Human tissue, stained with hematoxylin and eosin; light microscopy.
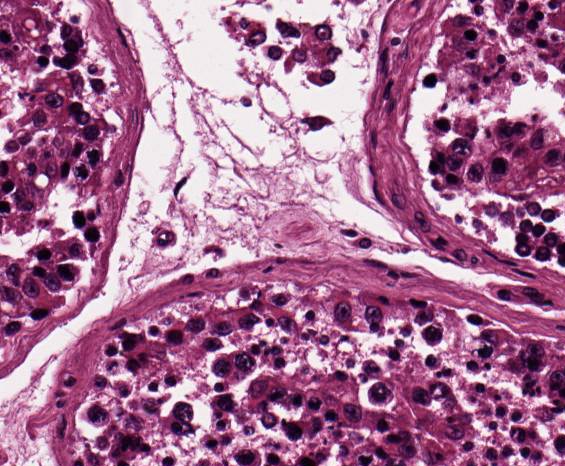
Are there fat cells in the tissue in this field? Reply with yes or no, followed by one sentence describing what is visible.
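No. No fat cells are present anywhere in the field.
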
